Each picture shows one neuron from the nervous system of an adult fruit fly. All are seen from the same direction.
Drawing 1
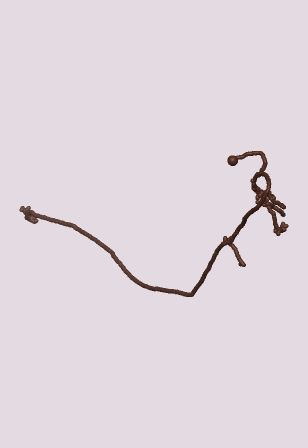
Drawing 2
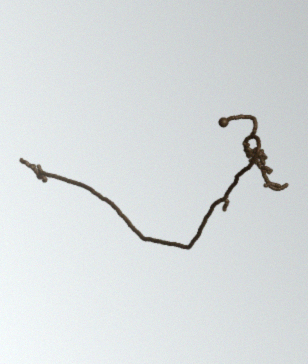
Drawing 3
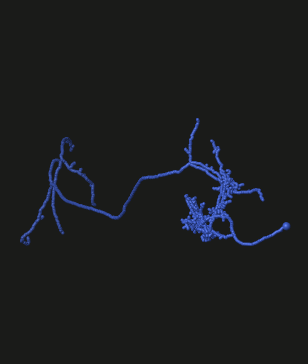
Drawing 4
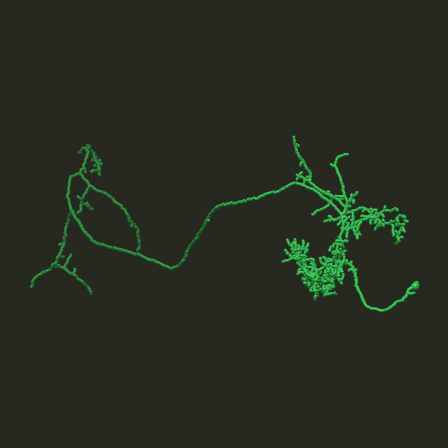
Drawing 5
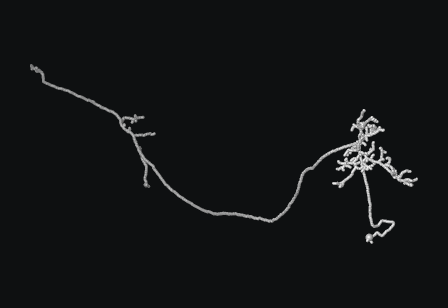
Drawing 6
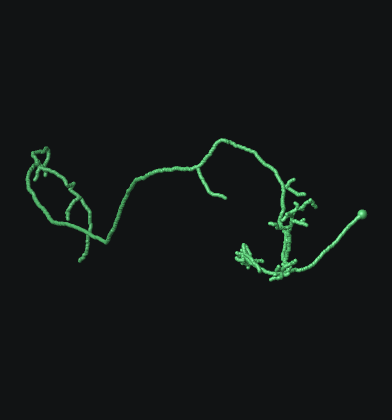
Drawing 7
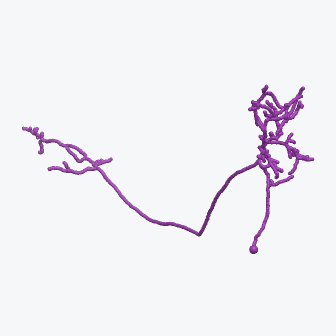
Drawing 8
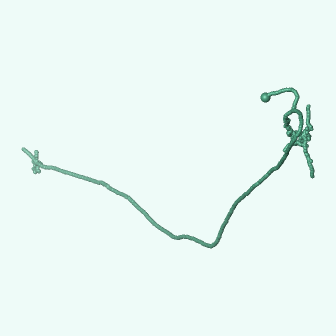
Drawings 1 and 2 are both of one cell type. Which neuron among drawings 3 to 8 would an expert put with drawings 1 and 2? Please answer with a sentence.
The neuron in drawing 8 is of the same cell type.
